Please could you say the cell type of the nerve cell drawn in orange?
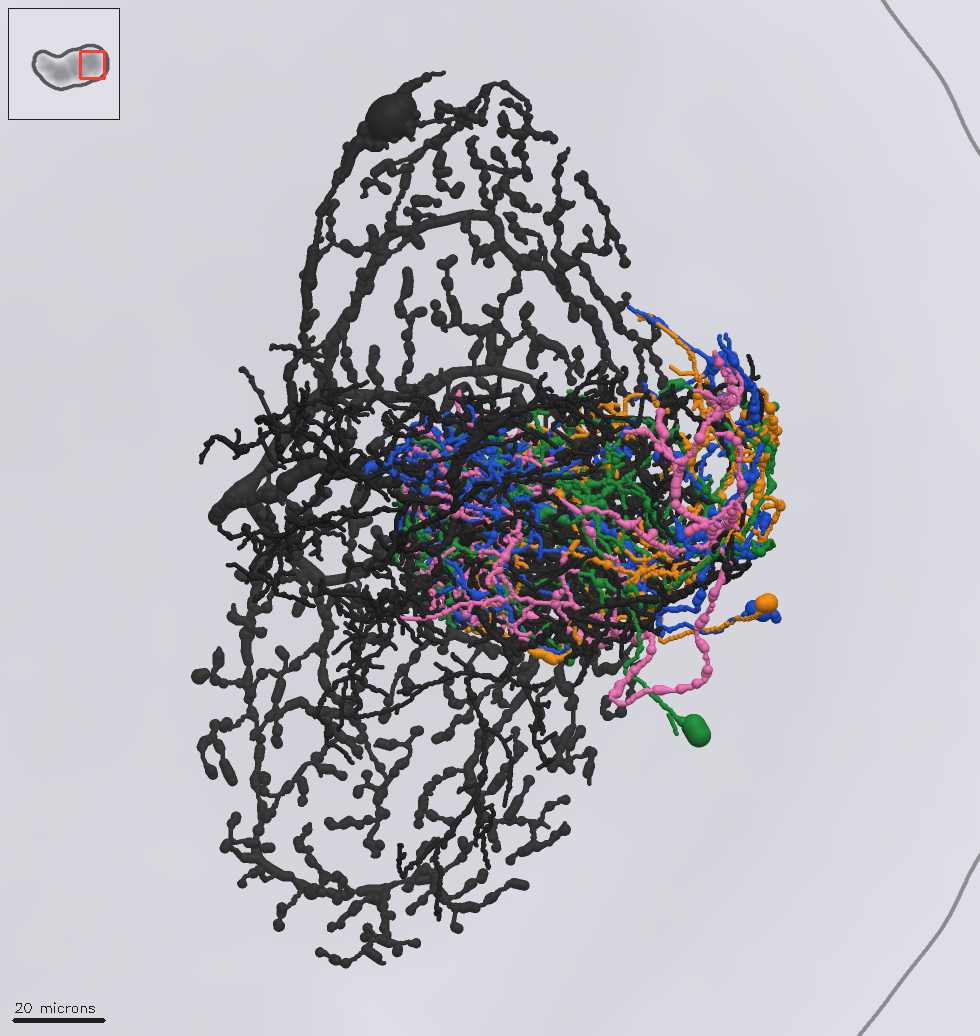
CB1099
